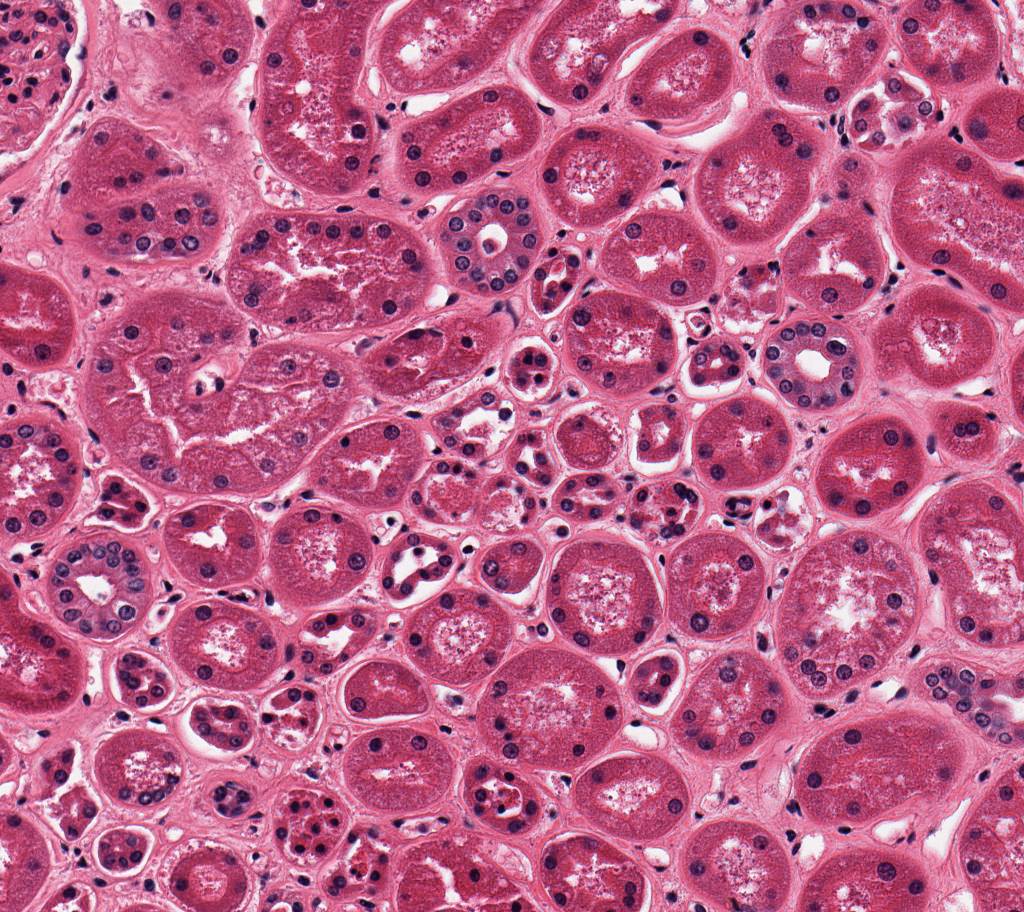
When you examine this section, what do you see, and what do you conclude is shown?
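Round to oval tubule cross-sections pack the whole field, close together with little tissue between them. Most are lined by a single layer of cuboidal cells, each with one round, dark-staining nucleus. In the larger tubules these cells have abundant, deeply eosinophilic, finely granular cytoplasm. The tissue is renal cortex.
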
